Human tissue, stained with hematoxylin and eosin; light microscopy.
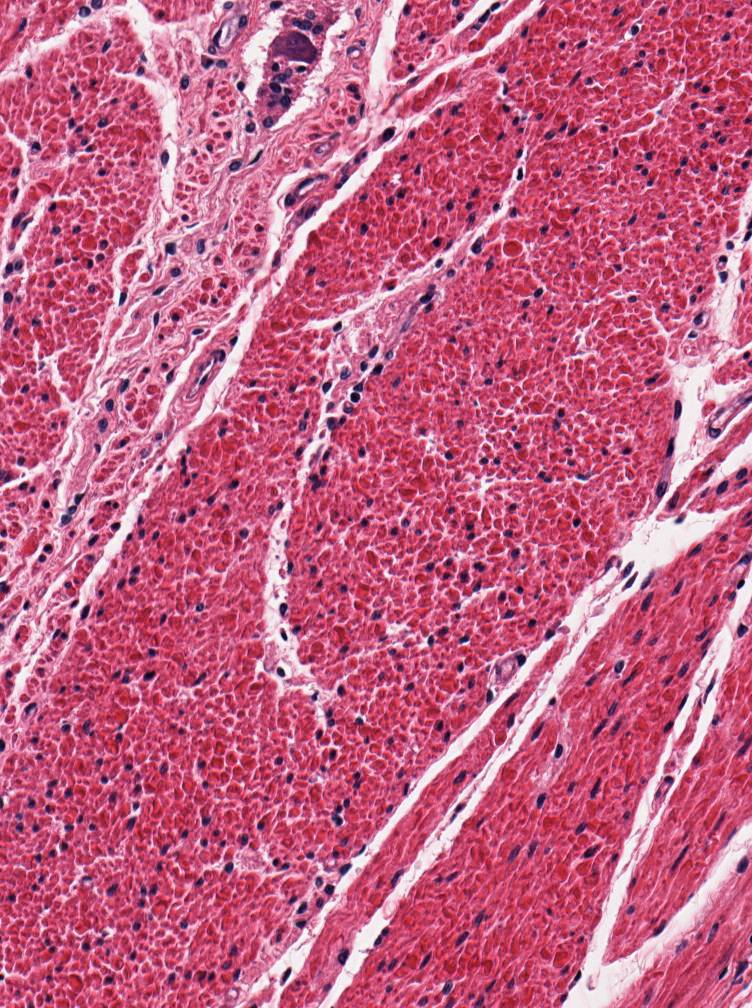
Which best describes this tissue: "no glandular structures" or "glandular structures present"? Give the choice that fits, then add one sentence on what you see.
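No glandular structures. No epithelium or glands are present anywhere in the field.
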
